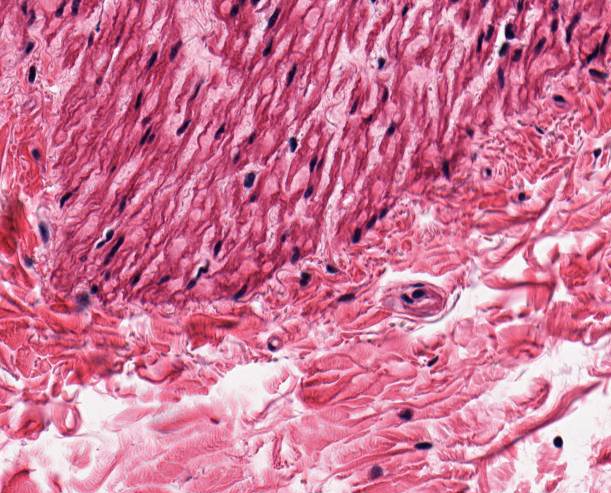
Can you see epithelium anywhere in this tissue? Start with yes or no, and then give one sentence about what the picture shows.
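No. No epithelium is present anywhere in the field.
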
